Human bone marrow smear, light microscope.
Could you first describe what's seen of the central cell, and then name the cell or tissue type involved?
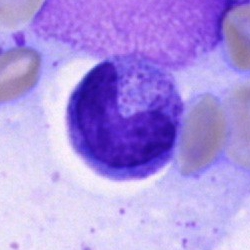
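See how smooth and round the outline of this one is. Its nucleus bends like a horseshoe around a pale area at the upper right of the cell. The cytoplasm is pale and carries fine pinkish-lilac granules, and there are no vacuoles in it. So that one is a metamyelocyte.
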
